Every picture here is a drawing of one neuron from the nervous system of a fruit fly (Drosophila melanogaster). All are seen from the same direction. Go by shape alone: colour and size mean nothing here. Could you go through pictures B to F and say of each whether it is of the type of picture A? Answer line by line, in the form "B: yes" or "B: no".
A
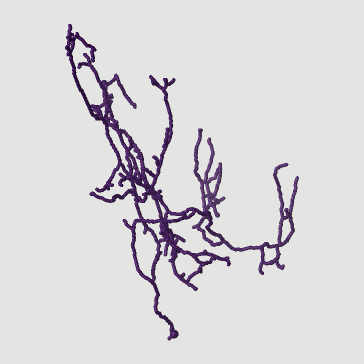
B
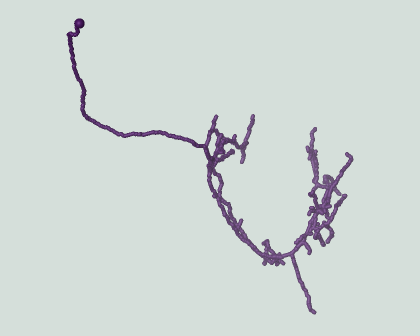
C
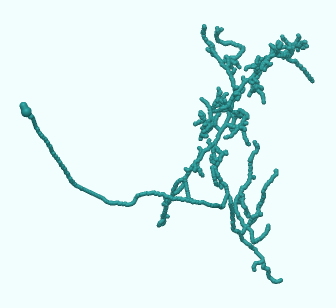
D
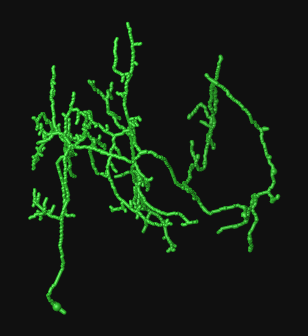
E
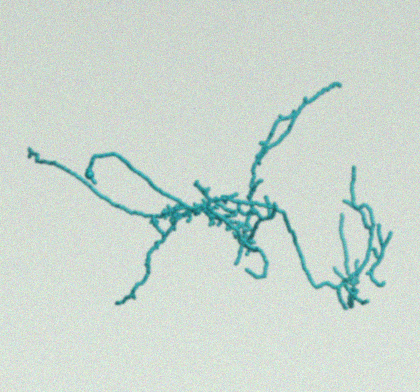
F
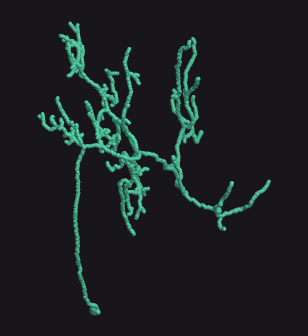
B: no
C: no
D: yes
E: yes
F: yes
